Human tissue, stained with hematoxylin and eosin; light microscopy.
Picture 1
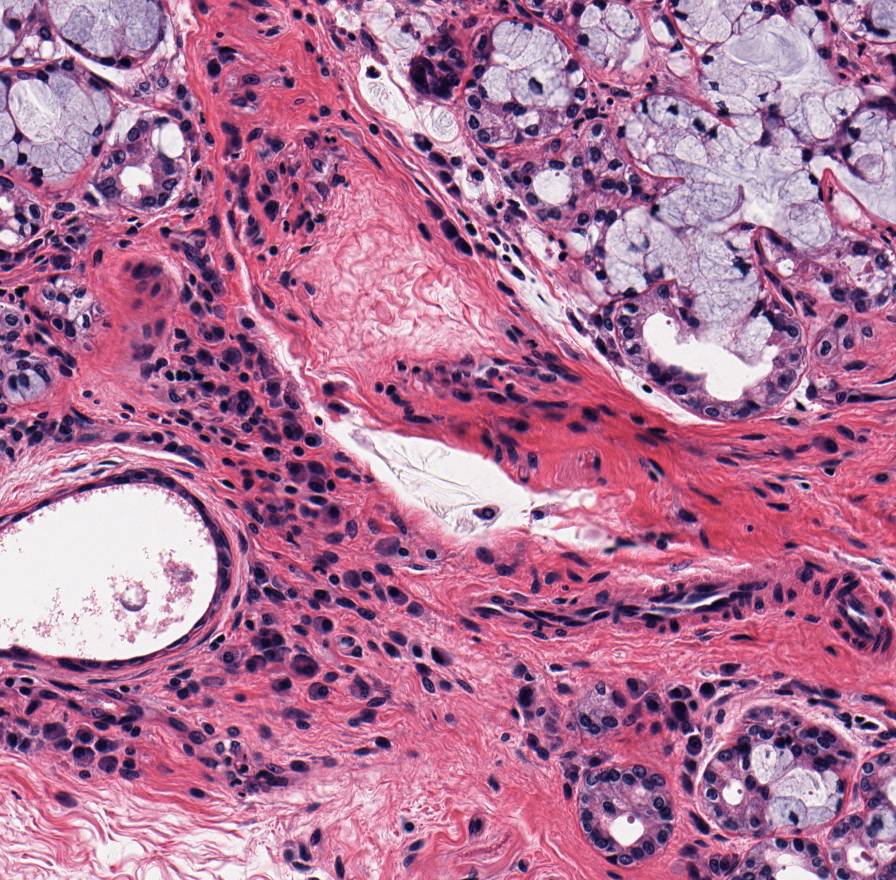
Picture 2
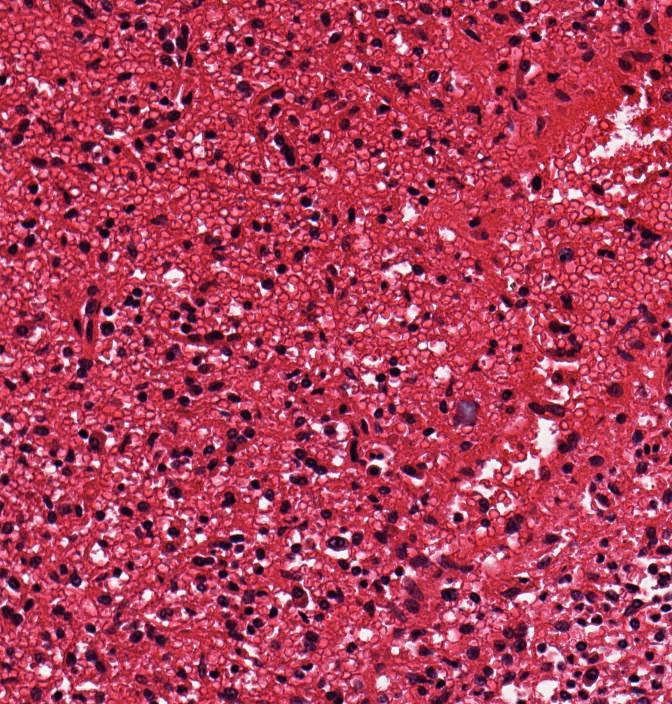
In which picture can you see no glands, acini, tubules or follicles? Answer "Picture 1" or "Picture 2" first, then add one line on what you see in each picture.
Picture 2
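What picture 1 shows: In the lower right, small rounded units are lined by cuboidal cells around small central lumens.
What picture 2 shows: No epithelium or glands are present anywhere in the field.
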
